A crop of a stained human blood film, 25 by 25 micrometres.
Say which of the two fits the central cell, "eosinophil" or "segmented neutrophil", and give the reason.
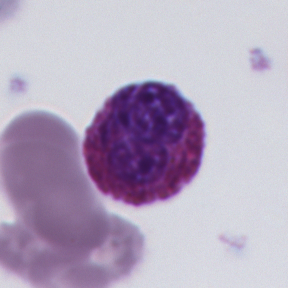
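Eosinophil. Coarse granules crowd the whole cell.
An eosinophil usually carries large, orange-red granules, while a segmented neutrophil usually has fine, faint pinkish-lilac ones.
These granules are coarse, not fine, which sides with eosinophil. Granules toward the edge look reddish purple. No clear pale cytoplasm shows between them. Outline round, edge finely bumpy; cell about 11 micrometres across.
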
